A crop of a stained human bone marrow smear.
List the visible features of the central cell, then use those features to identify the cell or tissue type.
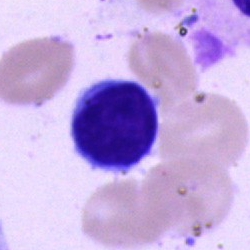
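Nearly the whole cell is filled by the nucleus, leaving at most a very thin rim of cytoplasm. The outline is round. Chromatin stains dense and dark blue-purple. No granules are visible in the cell. It is a lymphocyte.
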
